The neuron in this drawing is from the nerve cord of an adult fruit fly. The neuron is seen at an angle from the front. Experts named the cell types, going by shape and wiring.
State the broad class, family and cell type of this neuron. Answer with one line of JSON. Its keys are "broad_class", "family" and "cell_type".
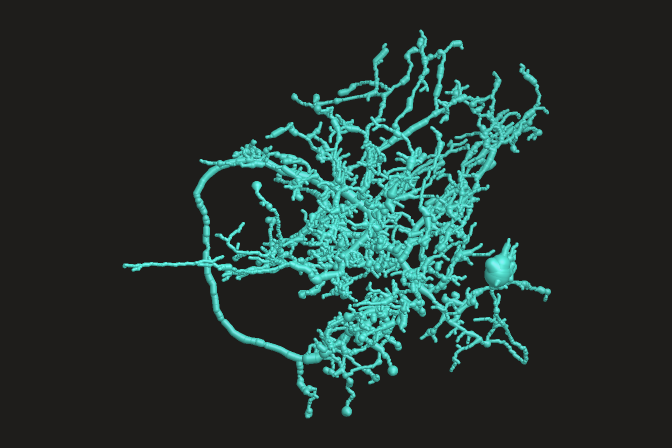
{"broad_class": "nerve-cord intrinsic neuron", "family": "hemilineage 17B", "cell_type": "IN17B004"}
